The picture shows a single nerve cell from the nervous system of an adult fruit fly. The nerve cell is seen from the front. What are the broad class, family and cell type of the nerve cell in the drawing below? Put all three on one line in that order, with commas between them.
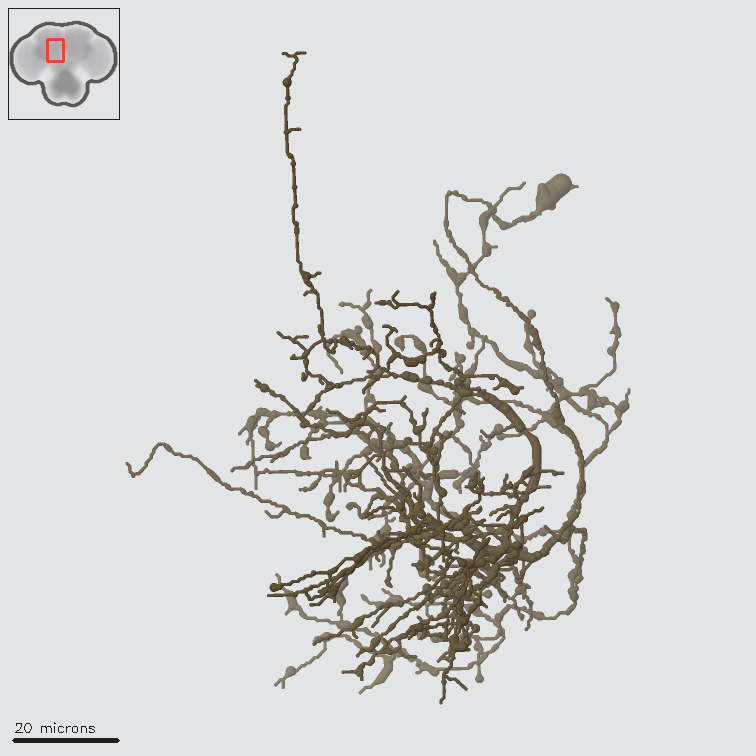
central-brain intrinsic neuron, hemilineage PSp2, CB0285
